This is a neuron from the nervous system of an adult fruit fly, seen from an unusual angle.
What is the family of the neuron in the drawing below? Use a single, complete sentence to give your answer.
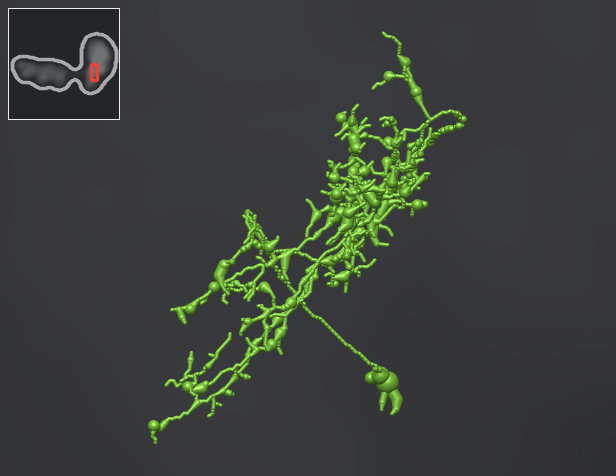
This neuron belongs to the family Li.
